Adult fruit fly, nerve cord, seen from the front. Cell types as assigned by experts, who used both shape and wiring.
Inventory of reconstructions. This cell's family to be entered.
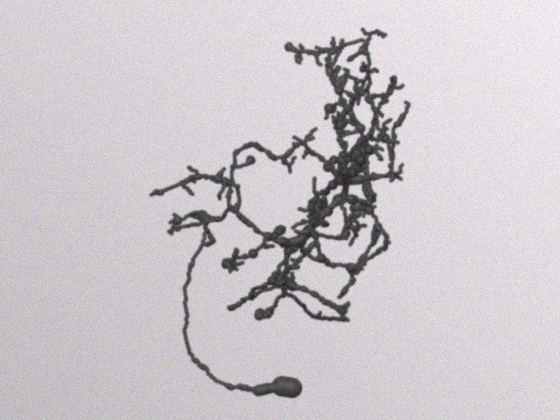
hemilineage 20A.22A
